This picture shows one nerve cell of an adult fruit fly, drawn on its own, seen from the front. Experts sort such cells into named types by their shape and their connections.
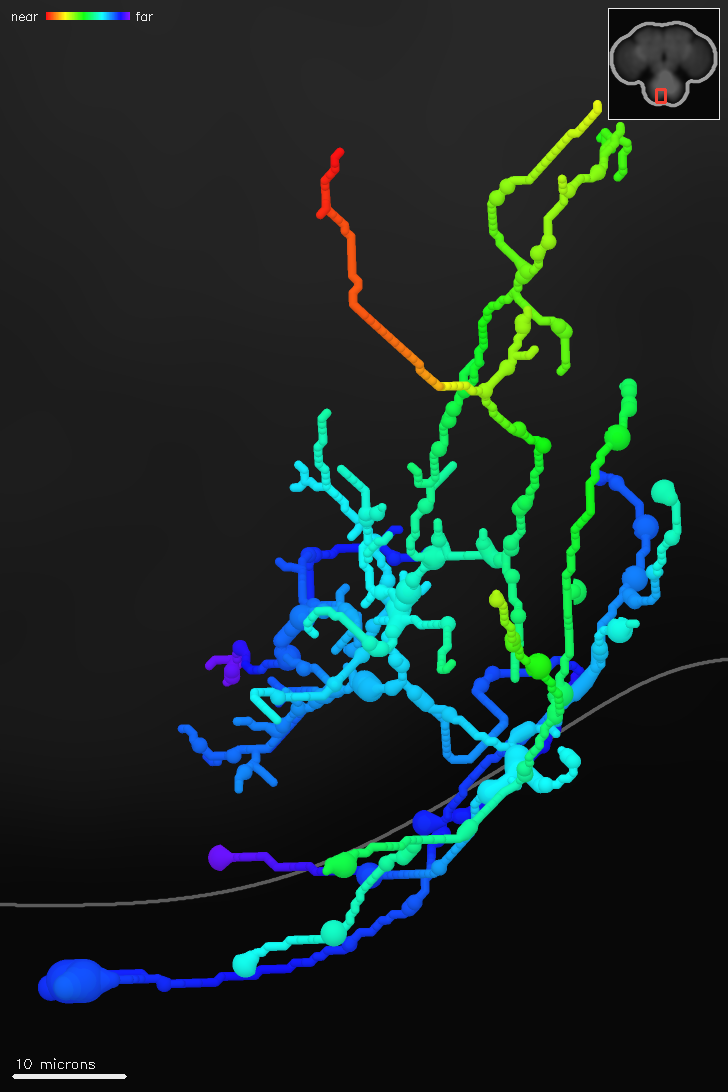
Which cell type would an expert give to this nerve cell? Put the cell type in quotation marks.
"IN01B079"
